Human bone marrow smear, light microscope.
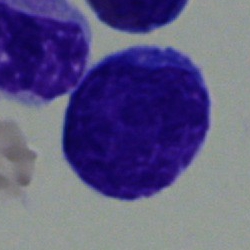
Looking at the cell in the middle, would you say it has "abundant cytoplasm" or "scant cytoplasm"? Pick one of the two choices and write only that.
Scant cytoplasm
